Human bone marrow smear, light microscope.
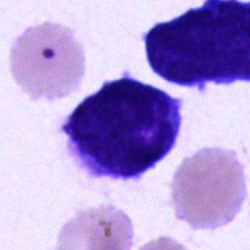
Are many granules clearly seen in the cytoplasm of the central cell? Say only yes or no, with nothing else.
No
